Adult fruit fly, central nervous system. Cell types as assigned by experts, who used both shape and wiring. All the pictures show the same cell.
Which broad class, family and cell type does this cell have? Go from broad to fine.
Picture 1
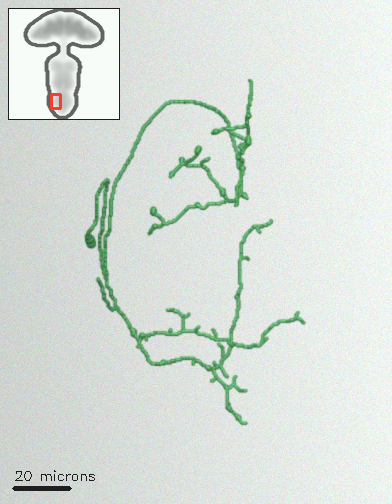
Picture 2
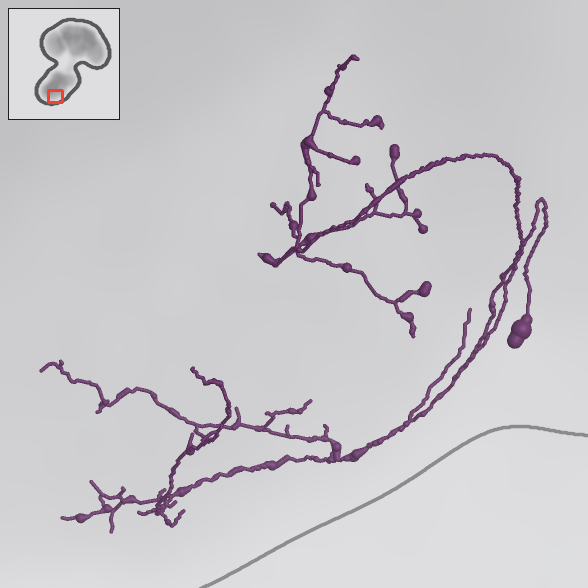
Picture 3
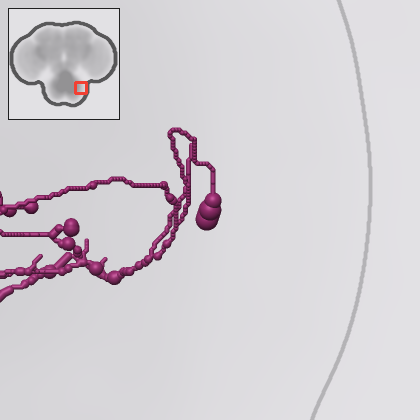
nerve-cord intrinsic neuron; hemilineage 09A; IN09A090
